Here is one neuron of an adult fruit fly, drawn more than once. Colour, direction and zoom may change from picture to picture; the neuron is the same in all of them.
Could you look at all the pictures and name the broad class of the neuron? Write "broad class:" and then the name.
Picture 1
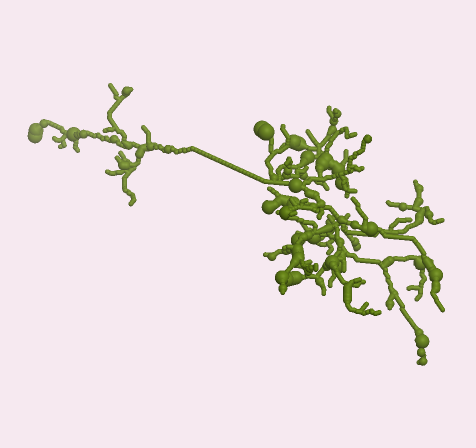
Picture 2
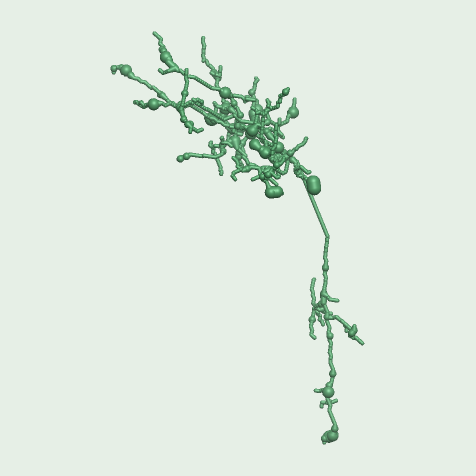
broad class: optic-lobe intrinsic neuron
